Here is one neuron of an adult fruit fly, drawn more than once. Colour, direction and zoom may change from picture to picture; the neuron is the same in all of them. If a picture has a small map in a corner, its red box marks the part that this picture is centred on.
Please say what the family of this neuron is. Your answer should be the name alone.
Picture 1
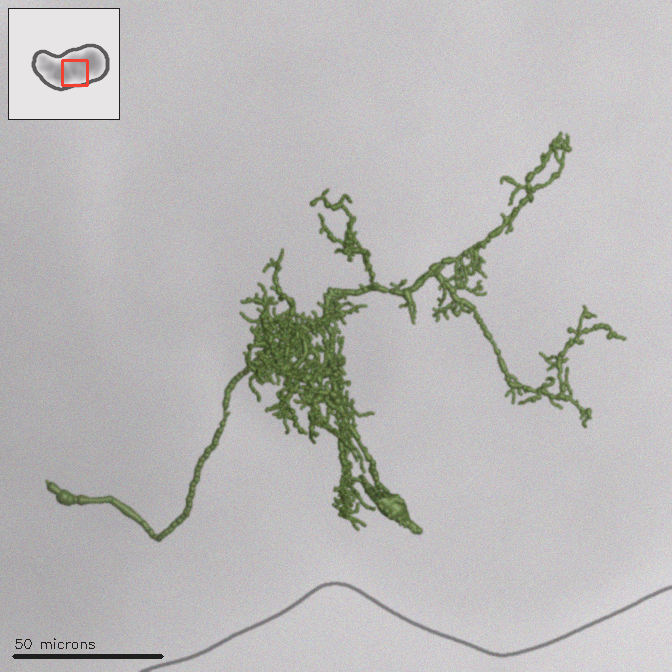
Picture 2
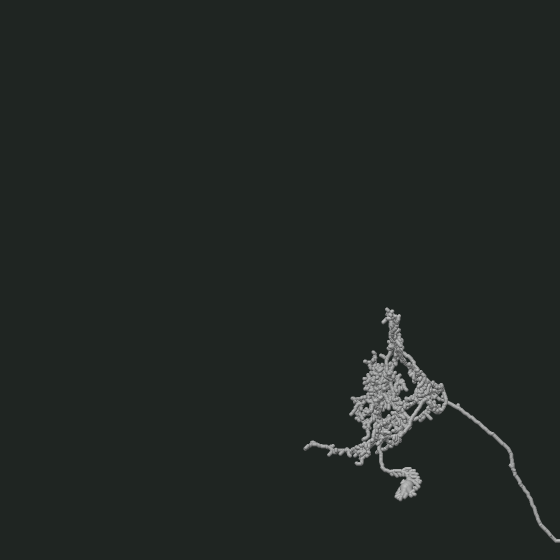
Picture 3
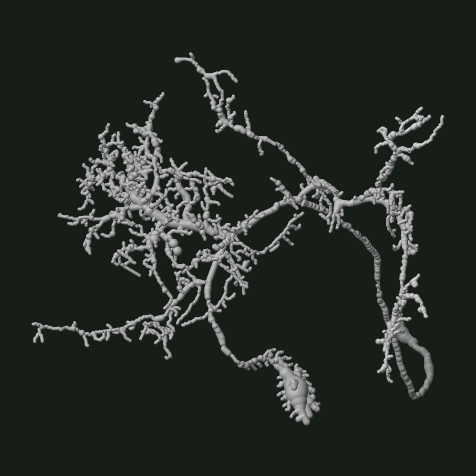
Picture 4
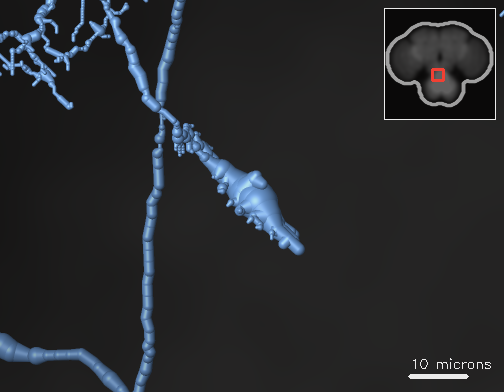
hemilineage LB12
